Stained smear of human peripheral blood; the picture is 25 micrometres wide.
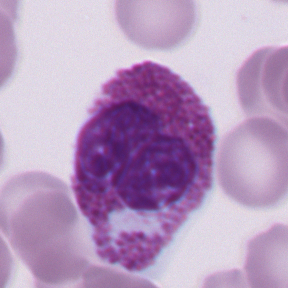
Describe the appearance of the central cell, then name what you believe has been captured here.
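Oval, I notice, about 18 by 13 micrometres, longer from top to bottom than from side to side. Its margin is bumpy where granules stand out at the edge. The nucleus stains dark purple, and just below it lies a pale, granule-free area. I take this to be an eosinophil.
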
